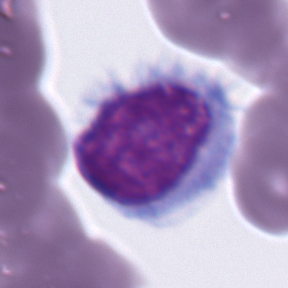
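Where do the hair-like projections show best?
Along the upper border, where the fine ones stand out most clearly.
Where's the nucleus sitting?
Toward the left, so the widest band of pale blue cytoplasm is on the right.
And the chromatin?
Mottled and streaky, not evenly smooth.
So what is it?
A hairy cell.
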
